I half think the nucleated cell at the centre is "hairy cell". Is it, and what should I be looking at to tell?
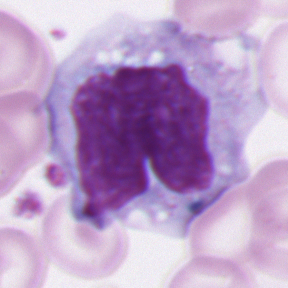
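The nucleus is folded, with a narrow cleft cutting into it from its lower edge.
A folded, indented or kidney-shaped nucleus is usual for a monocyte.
The cell is a monocyte, not a hairy cell. Its chromatin stains dark purple throughout, no distinct nucleoli are seen, and a broad rim of pale grey-blue cytoplasm surrounds the nucleus. The cytoplasm holds no coarse dark granules, which would suit either name.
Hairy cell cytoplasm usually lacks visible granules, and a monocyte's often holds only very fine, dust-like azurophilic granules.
The outline is irregular rather than smoothly round.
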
